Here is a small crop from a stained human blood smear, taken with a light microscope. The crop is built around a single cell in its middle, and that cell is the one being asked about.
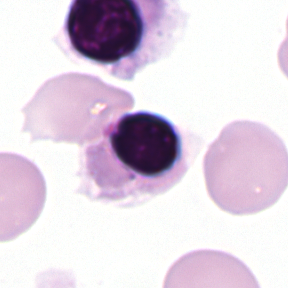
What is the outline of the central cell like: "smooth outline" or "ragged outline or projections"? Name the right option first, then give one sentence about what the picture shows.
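Ragged outline or projections. The outer edge of the cytoplasm is irregular and ragged.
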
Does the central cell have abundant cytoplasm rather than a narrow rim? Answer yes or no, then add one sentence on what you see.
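Yes. The cytoplasm forms a broad area on the lower left side of the nucleus.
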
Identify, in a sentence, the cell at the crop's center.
The crop's centre is taken up by a normoblast.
